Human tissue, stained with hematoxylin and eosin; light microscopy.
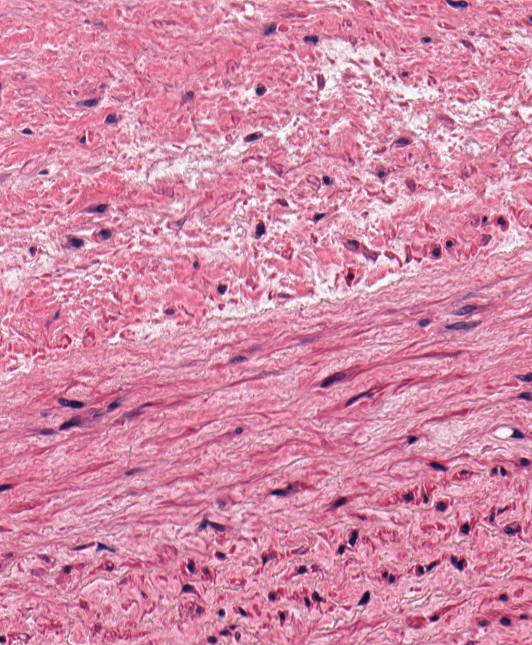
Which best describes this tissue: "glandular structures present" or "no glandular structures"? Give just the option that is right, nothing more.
No glandular structures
